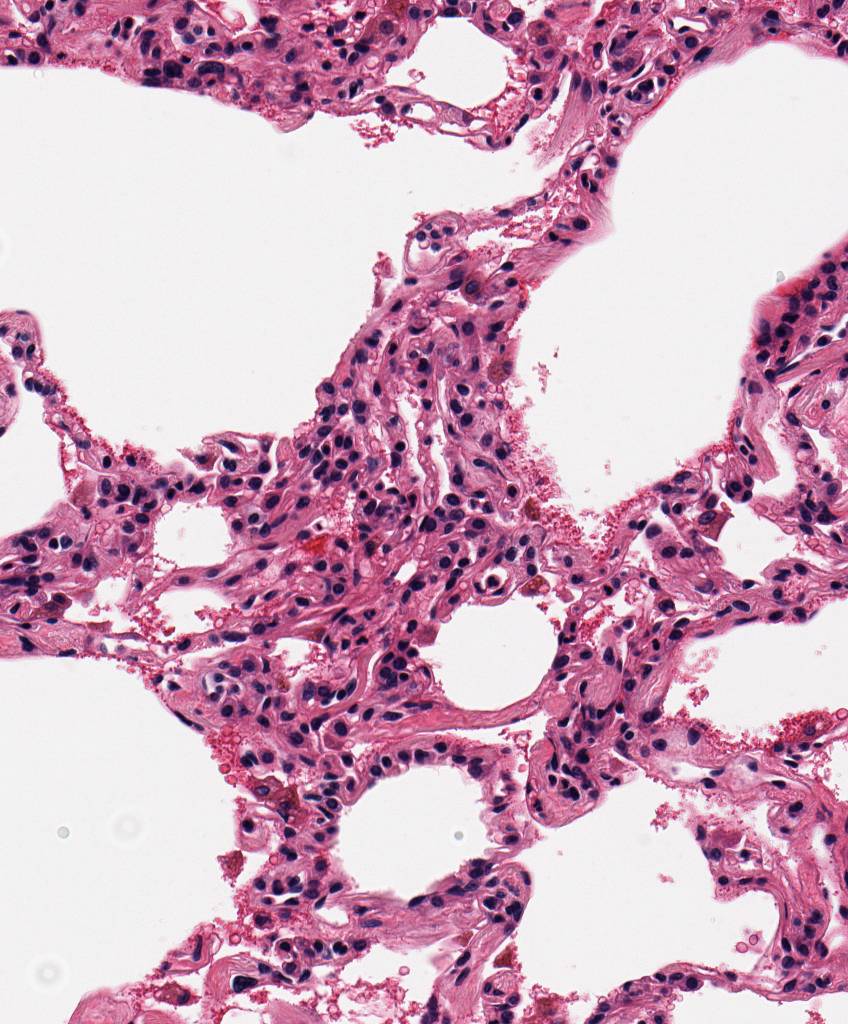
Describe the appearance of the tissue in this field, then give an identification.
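Large empty white spaces are divided by tissue walls, thickest and most cellular centrally. Cells with golden-brown granular pigment are scattered in the walls and along space edges, best seen lower left and centre. This is lung.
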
